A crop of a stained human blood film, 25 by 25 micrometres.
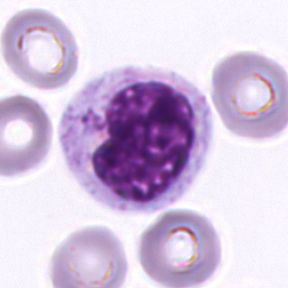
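Metamyelocyte at the centre of the stained blood smear. First, its outline is roughly round, with a smooth edge. Second, the nucleus is indented on its left side. Third, fine purple granules are scattered through the cytoplasm. Finally, no clear vacuoles are seen in the cytoplasm.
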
